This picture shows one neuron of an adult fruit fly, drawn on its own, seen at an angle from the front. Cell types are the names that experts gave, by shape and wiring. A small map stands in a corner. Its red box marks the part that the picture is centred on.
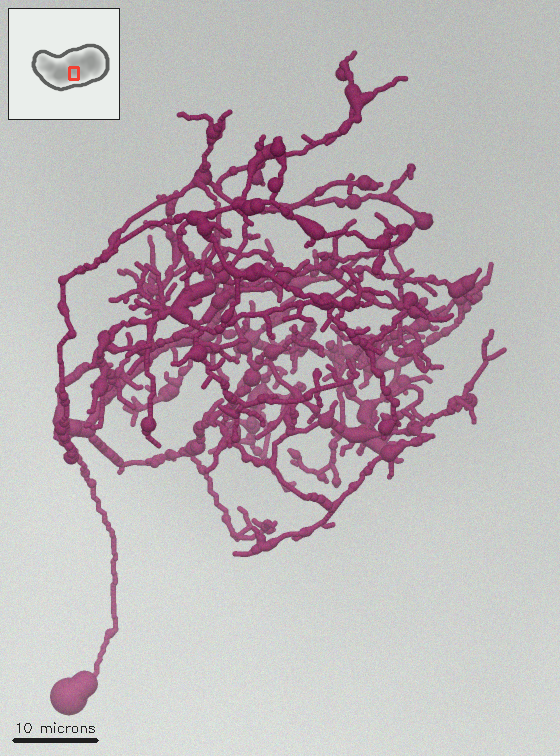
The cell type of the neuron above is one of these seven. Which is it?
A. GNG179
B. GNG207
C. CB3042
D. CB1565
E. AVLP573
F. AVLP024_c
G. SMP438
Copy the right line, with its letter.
C. CB3042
